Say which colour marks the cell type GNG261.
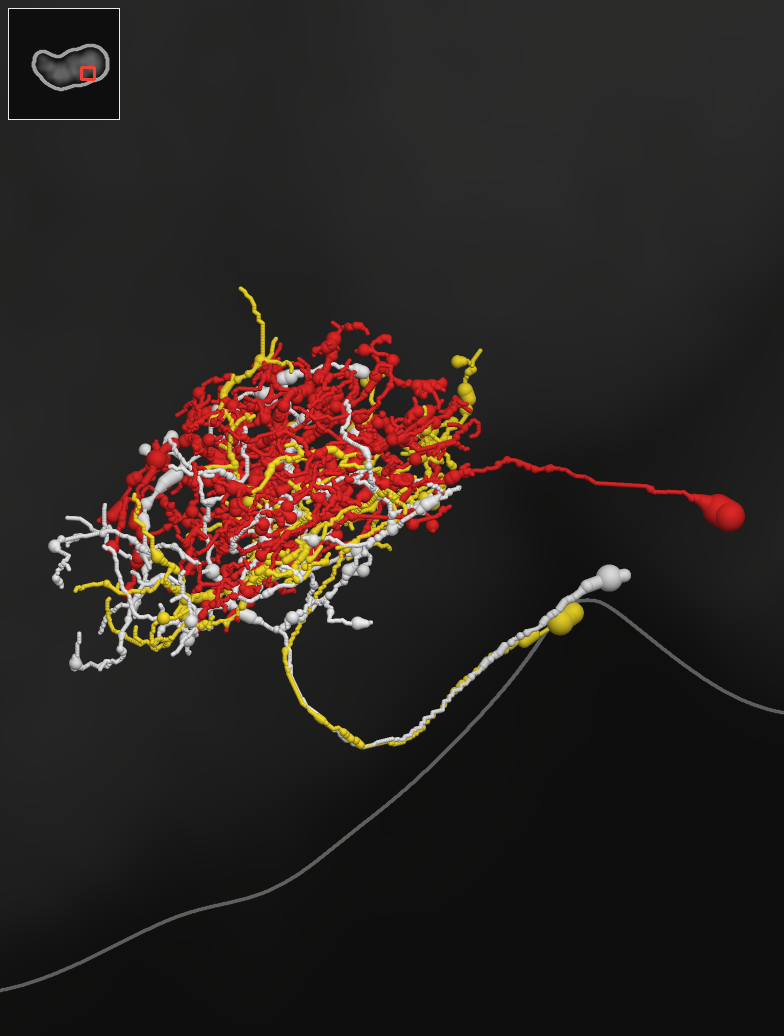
yellow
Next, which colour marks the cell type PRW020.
white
